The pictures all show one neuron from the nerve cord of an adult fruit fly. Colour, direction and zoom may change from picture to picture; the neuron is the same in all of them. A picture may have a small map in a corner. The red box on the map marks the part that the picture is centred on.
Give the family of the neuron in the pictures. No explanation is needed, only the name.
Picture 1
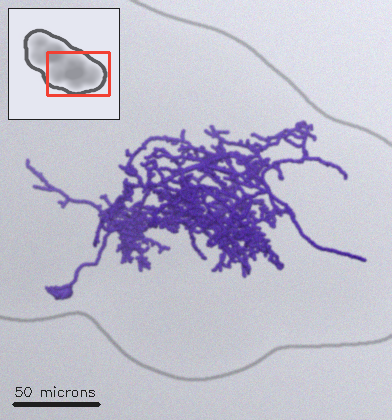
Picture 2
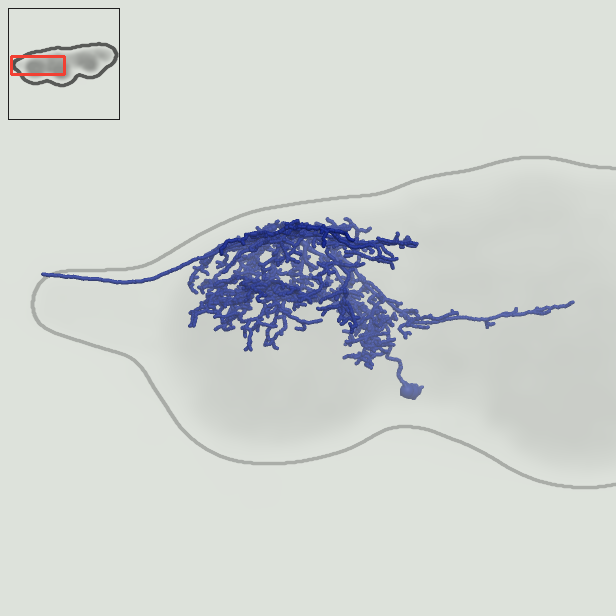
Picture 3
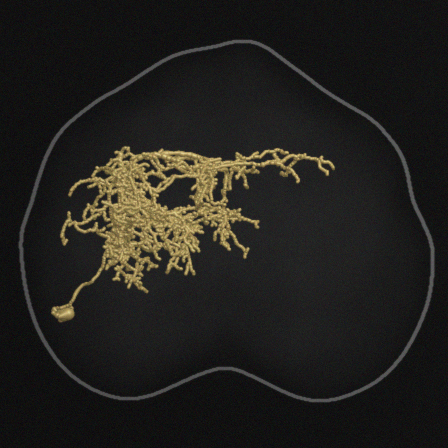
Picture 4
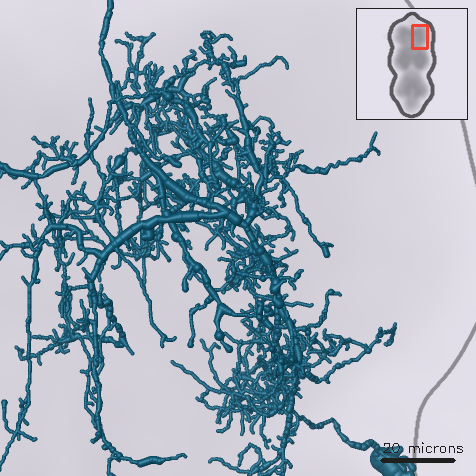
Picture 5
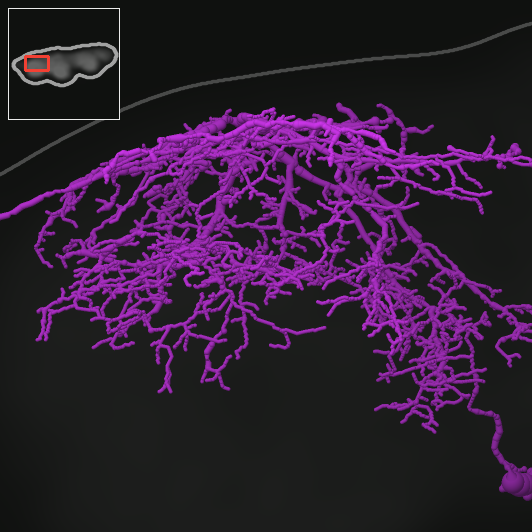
hemilineage 03A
